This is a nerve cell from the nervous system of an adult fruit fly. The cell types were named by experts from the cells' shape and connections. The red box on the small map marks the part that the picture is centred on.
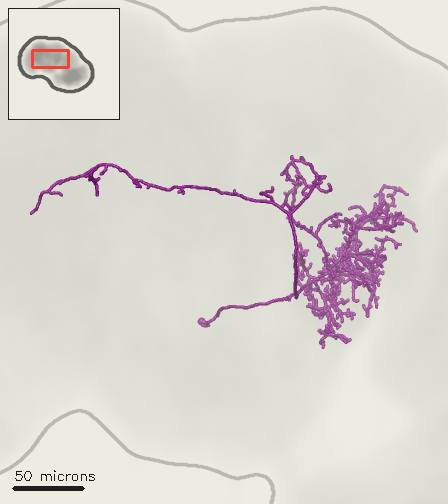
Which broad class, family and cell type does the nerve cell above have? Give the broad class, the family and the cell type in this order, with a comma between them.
central-brain intrinsic neuron, hemilineage LALv1_ventral, AVLP451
